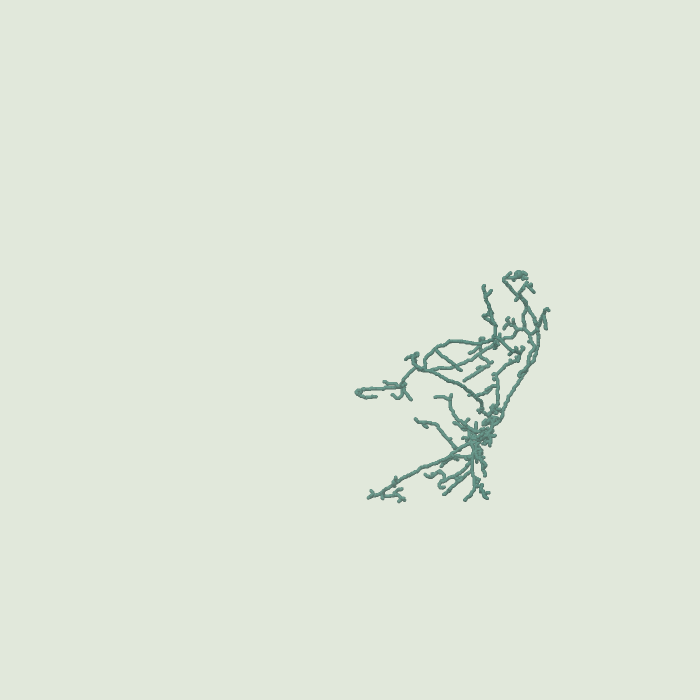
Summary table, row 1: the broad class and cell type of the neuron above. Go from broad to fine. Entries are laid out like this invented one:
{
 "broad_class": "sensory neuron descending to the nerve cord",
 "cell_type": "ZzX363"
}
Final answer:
{
 "broad_class": "central-brain intrinsic neuron",
 "cell_type": "GNG464"
}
